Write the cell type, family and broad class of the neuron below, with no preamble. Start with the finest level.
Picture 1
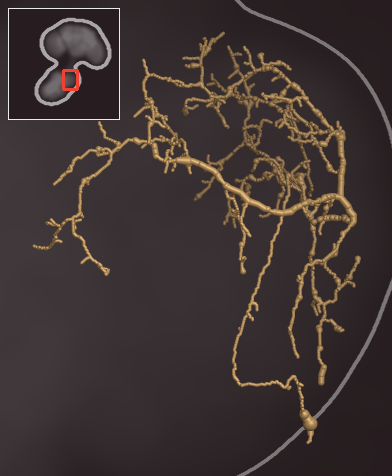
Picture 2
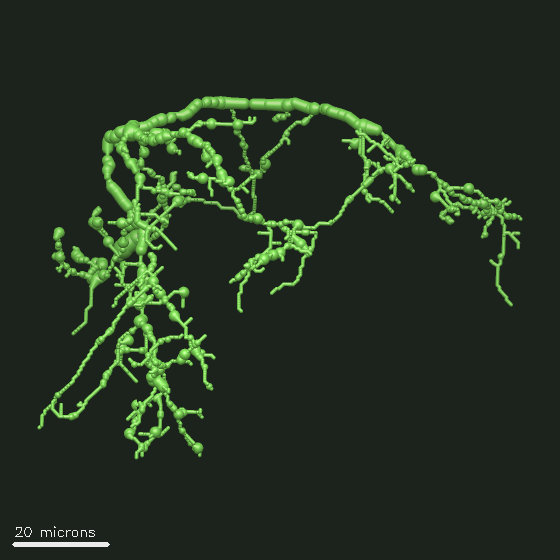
IN13A035; hemilineage 13A; nerve-cord intrinsic neuron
